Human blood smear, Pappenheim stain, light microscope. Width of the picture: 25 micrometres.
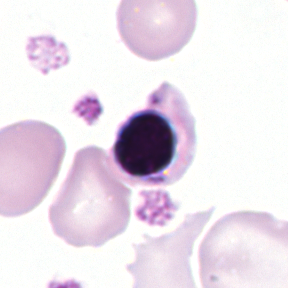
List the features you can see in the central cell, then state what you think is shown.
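The nucleus lies off-centre toward the lower left, its chromatin very dense and dark purple with almost no visible texture. The cytoplasm is a thin rim on the left and much broader toward the upper right, where the irregular outline tapers into an extension pointing up and to the right. The cell is a normoblast.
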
